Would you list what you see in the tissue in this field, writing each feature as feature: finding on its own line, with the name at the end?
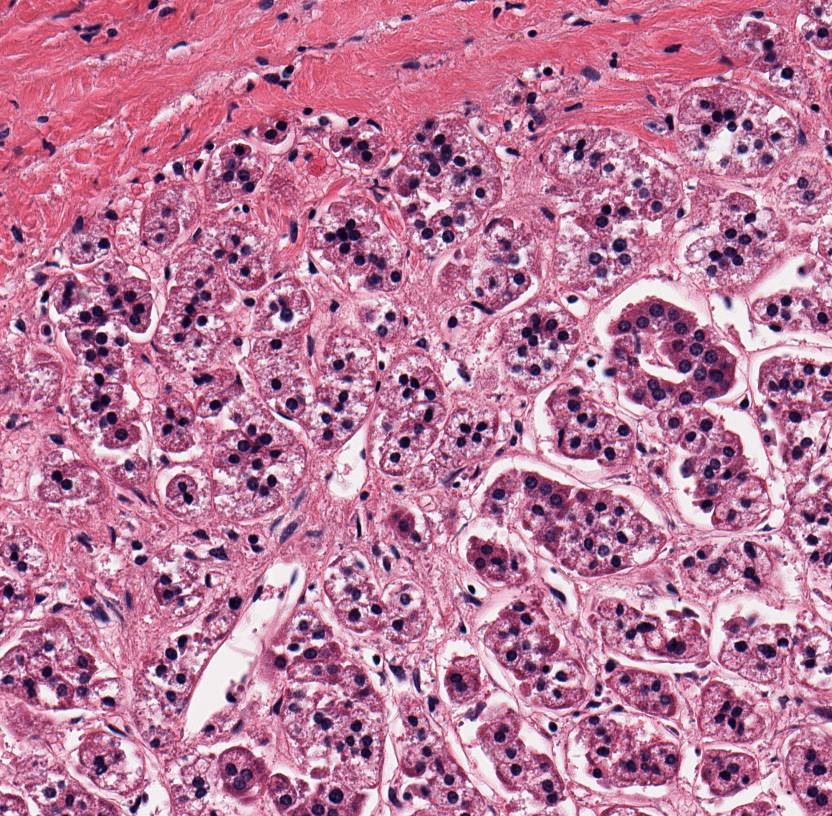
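Top band: dense, wavy pink collagen running across
Arrangement: below that, rounded nests split by thin fibrous septa
Cytoplasm: plenty of it, pale pink, finely granular to finely vacuolated
Nuclei: small, round, dark, fairly uniform in size
Name: adrenal gland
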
